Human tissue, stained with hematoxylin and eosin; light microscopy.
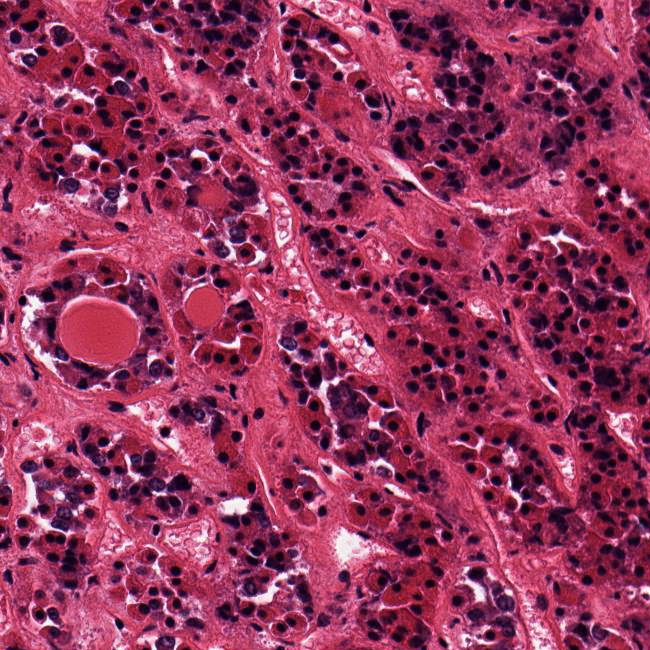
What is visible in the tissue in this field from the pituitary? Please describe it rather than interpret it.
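You'll see the cells packed in nests and cords all through the field, separated by thin fibrous septa, many of which run diagonally from upper left toward lower right. Most have plenty of granular, deep pink cytoplasm, and the nuclei are mostly round and darkly stained.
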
